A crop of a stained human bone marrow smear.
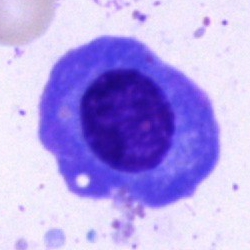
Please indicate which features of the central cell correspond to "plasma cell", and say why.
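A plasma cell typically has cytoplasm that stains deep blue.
This cell's cytoplasm is abundant and deep blue, which goes with a plasma cell. No granules are visible in that cytoplasm. A single small, clear, round vacuole lies near its lower left edge. The outline of the cell is irregular, with a wavy, scalloped edge.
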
